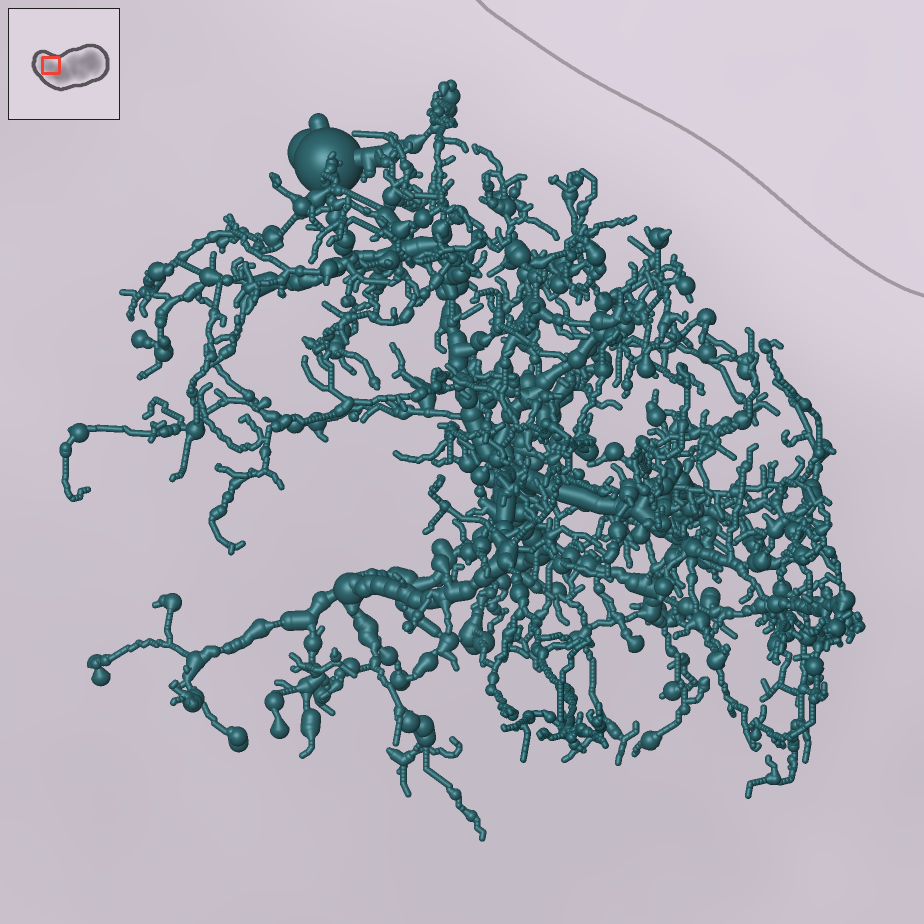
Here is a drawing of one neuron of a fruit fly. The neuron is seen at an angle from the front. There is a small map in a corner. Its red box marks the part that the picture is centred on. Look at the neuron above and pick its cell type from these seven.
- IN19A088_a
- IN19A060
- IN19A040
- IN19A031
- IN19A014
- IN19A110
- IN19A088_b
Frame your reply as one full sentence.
The cell type carried by this neuron is IN19A031.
